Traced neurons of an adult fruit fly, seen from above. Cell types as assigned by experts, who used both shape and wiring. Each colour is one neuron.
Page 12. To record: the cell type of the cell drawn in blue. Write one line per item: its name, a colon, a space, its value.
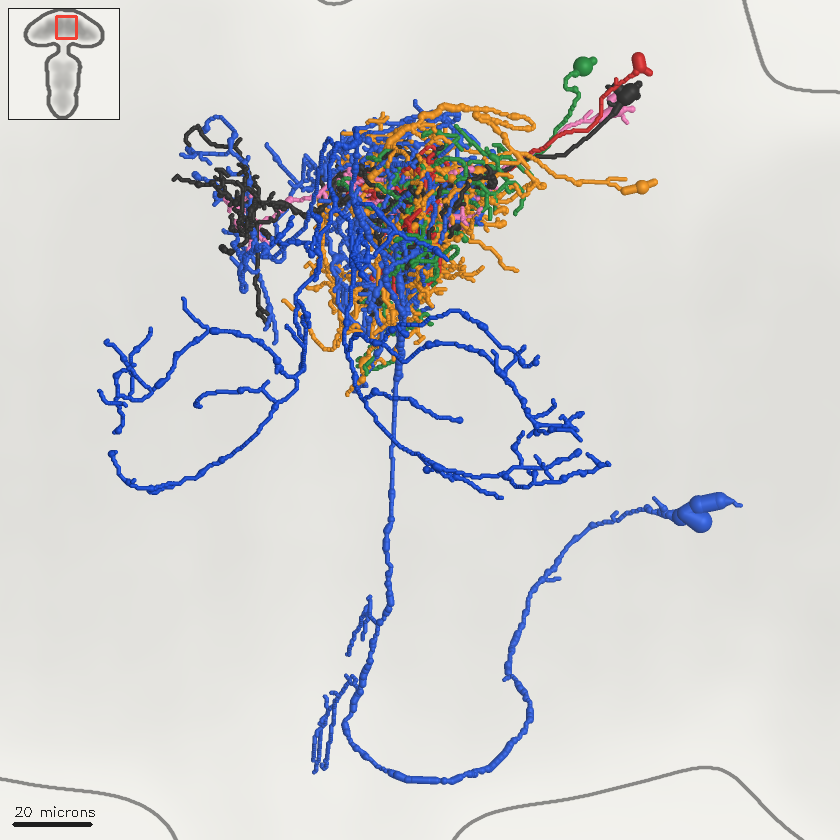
cell type: PRW060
